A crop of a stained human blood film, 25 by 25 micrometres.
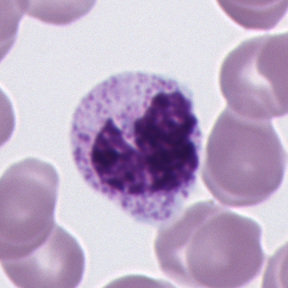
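Segmented neutrophil measuring about 13 by 11 micrometres. Its nucleus lies toward the lower right and has a deep notch cutting in from the upper left, leaving the widest cytoplasm at the upper left. This cytoplasm is pale, almost colourless with a faint lilac tint, and many discrete purple granules are scattered throughout it.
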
